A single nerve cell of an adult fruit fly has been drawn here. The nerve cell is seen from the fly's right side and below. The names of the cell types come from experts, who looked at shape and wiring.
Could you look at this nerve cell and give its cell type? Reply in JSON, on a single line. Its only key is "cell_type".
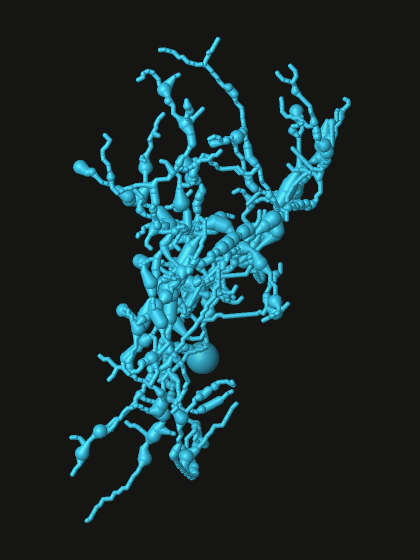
{"cell_type": "GNG377"}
